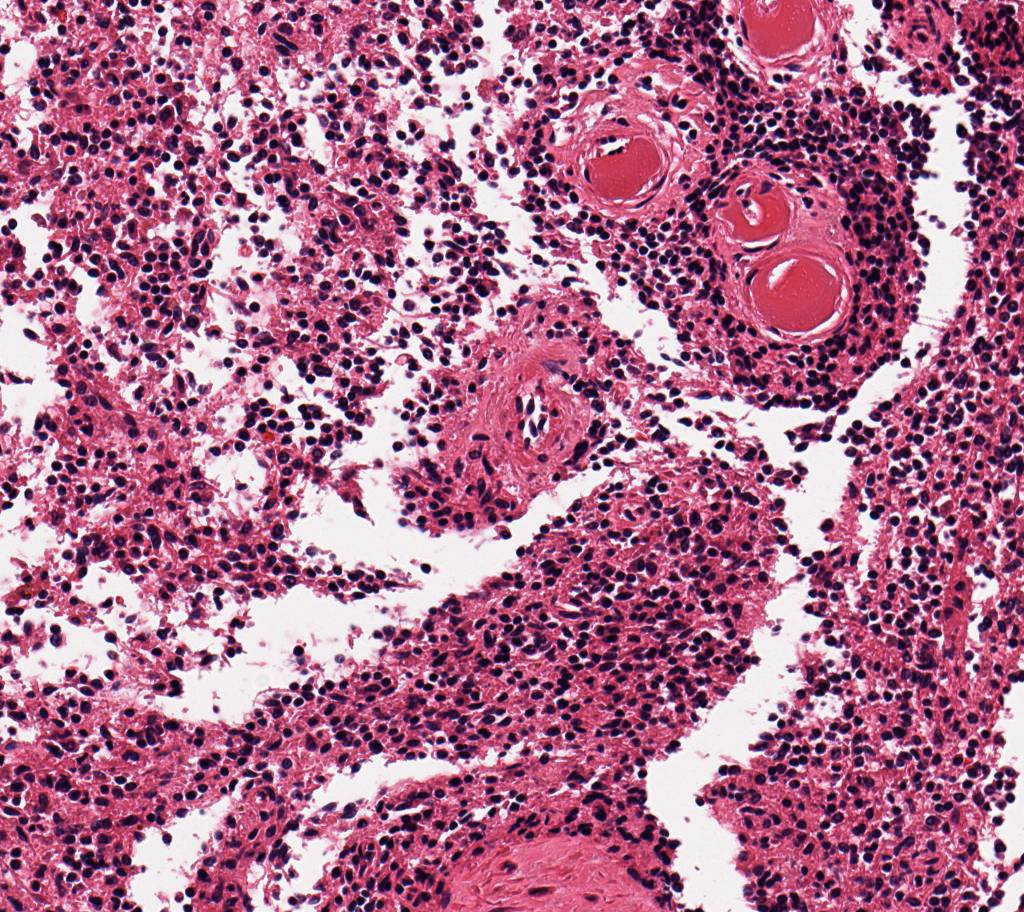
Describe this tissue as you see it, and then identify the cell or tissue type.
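Most cells are lymphocytes, with small round dense nuclei and scant cytoplasm. The upper left is less densely cellular than the cuffs around the vessels, and loose pink material lies between its nuclei. Along the bottom edge, near the middle, runs a band of pale pink fibrous tissue containing few nuclei. No epithelium or glands are present anywhere in the field. The tissue is spleen.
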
